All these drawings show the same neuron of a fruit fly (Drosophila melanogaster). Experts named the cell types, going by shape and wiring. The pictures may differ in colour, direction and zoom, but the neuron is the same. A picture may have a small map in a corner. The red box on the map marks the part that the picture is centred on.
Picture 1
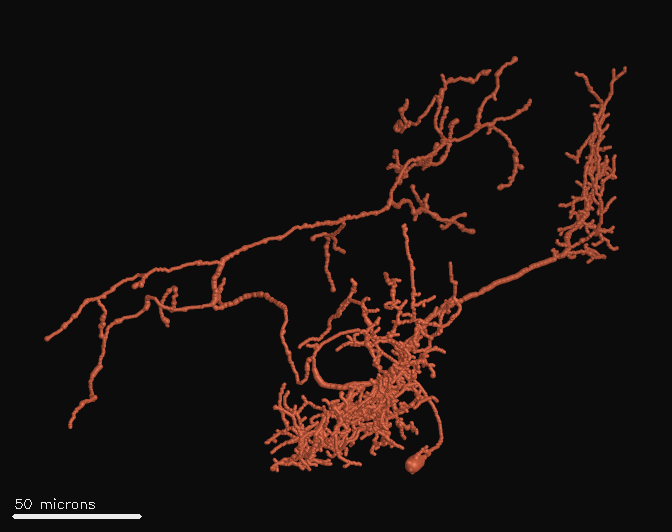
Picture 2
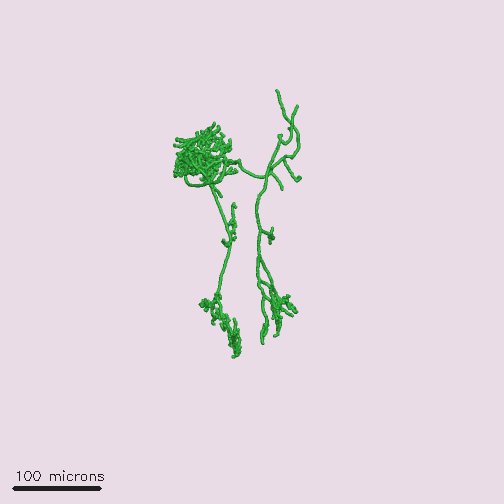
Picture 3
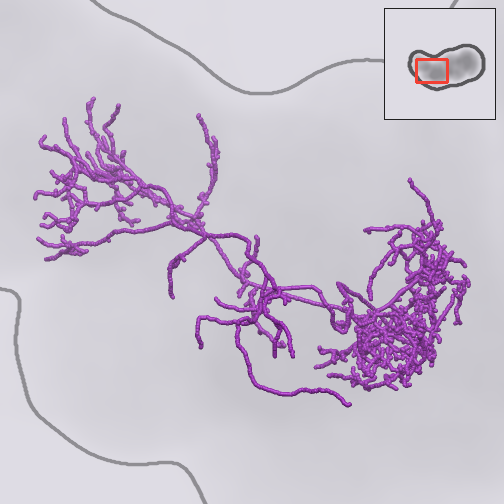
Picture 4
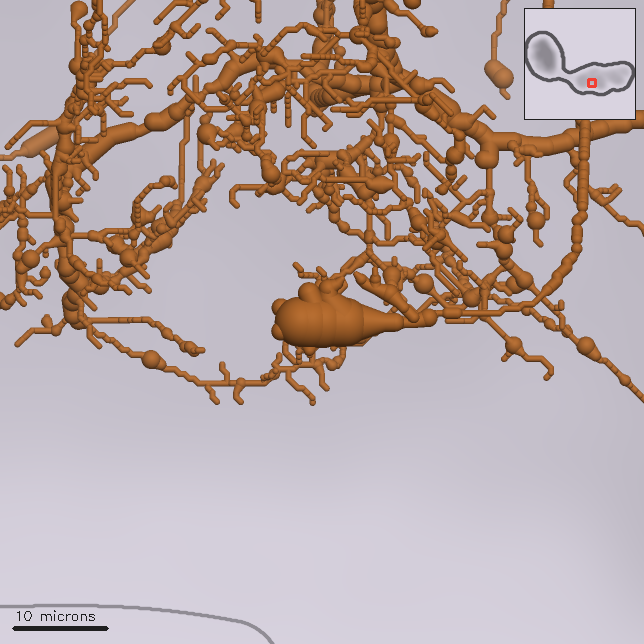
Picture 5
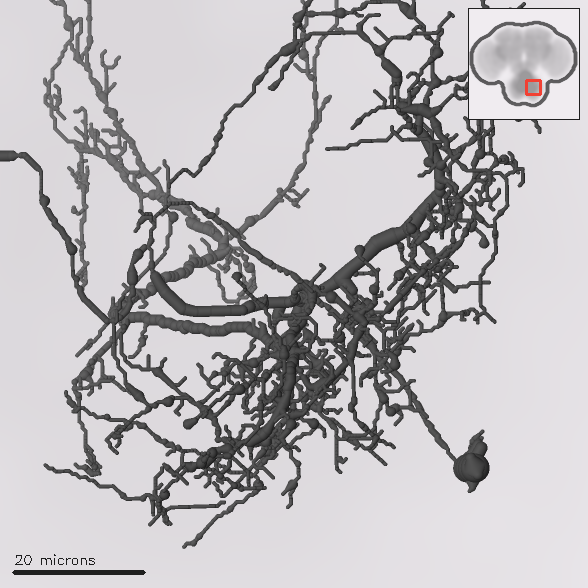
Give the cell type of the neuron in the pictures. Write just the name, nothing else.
IN08B017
